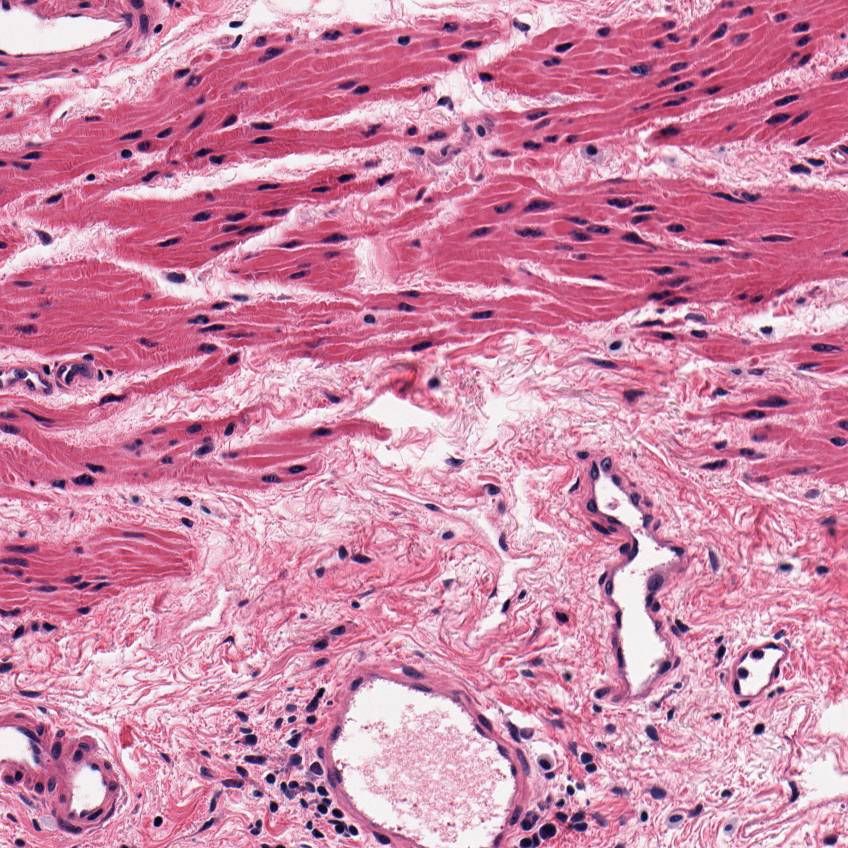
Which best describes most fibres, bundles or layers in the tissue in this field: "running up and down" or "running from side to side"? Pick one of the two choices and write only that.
Running from side to side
